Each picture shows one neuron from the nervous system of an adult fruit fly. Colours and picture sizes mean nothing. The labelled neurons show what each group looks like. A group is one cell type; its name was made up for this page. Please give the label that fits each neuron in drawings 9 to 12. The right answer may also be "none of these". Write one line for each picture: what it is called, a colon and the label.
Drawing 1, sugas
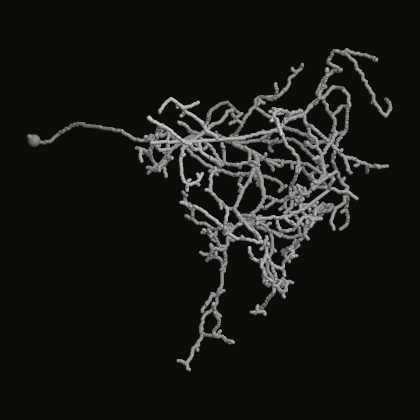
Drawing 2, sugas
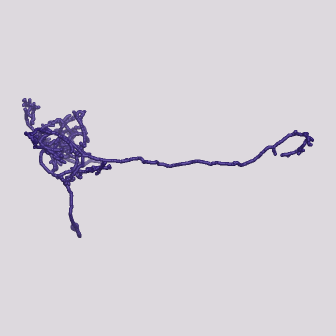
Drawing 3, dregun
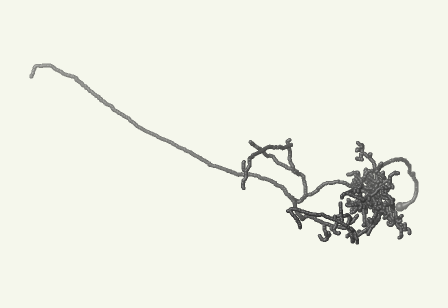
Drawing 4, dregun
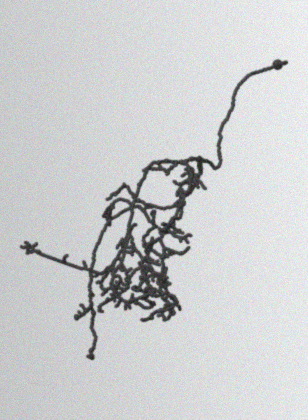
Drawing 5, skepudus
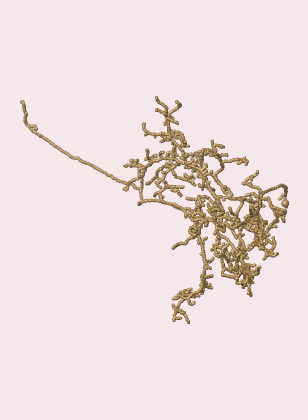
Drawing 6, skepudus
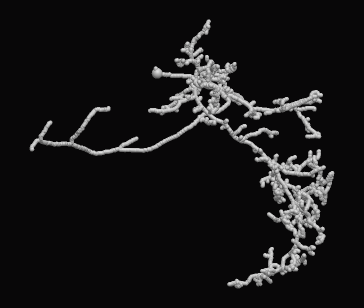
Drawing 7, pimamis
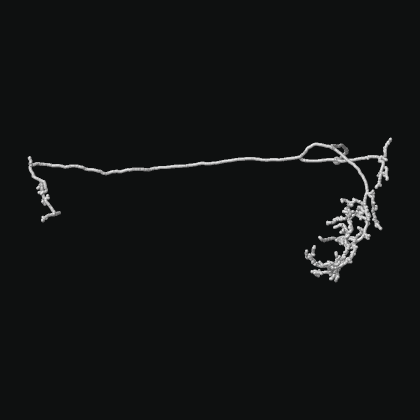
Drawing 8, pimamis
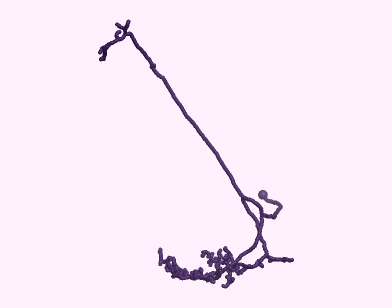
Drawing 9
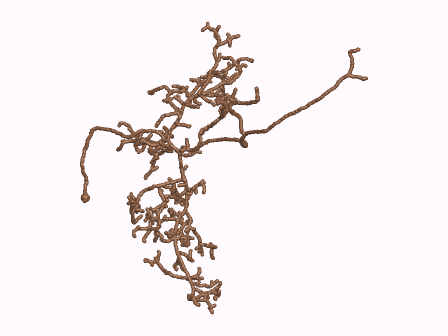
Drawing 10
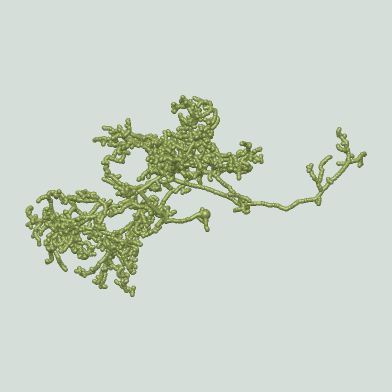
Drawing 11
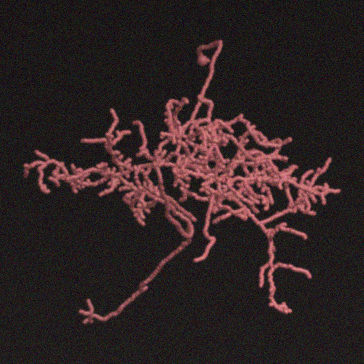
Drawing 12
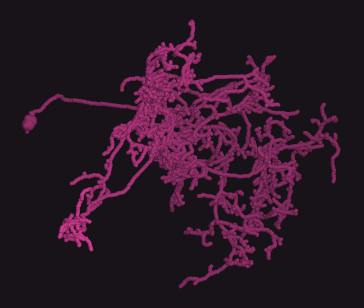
9: skepudus
10: none of these
11: skepudus
12: none of these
